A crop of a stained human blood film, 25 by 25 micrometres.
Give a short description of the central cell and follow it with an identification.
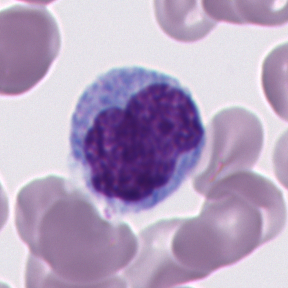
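Roughly round outline. Nucleus shows a shallow indentation along its upper edge, giving a faintly two-lobed look. Cytoplasm finely mottled; no coarse granules. No clear vacuoles. Cell: monocyte.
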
